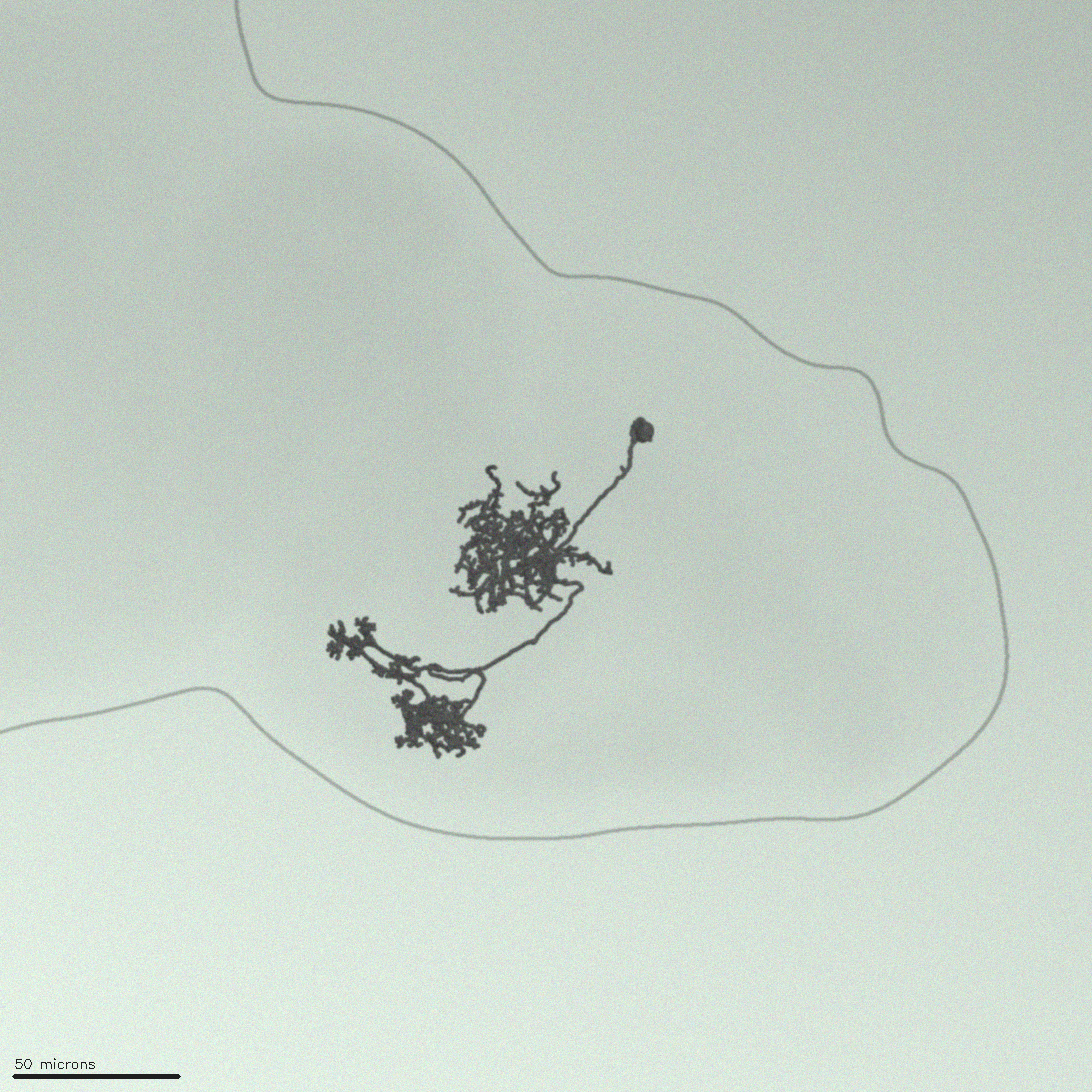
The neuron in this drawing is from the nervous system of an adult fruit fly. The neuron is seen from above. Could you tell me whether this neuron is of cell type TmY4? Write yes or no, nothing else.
no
